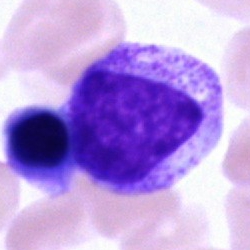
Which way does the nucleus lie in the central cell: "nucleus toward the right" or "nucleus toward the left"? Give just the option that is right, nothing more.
Nucleus toward the left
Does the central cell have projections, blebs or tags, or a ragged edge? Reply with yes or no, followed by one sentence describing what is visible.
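No. The cell outline is roughly round with a smooth edge.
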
